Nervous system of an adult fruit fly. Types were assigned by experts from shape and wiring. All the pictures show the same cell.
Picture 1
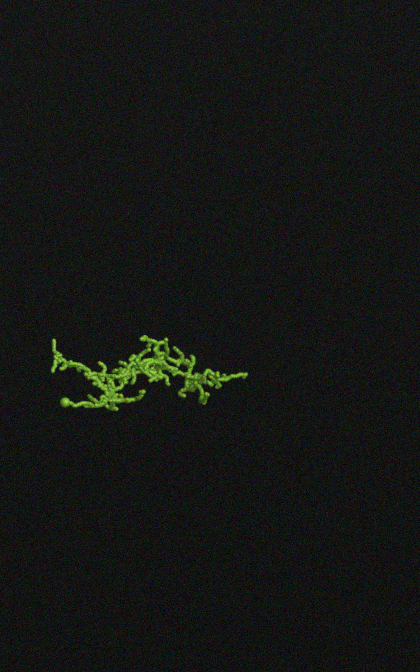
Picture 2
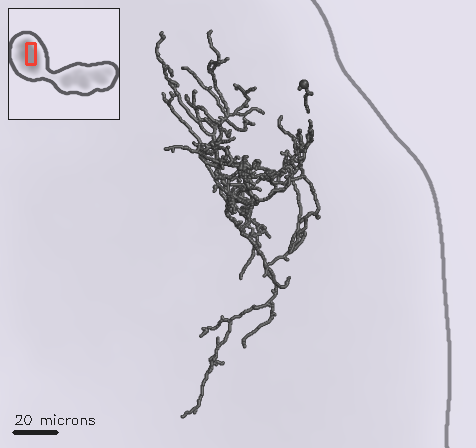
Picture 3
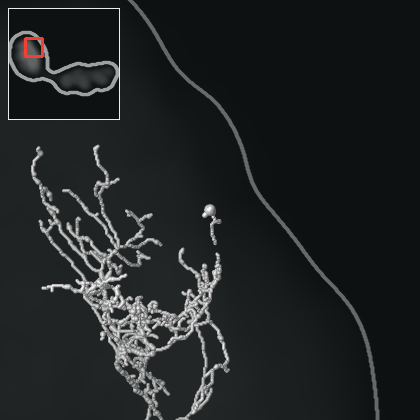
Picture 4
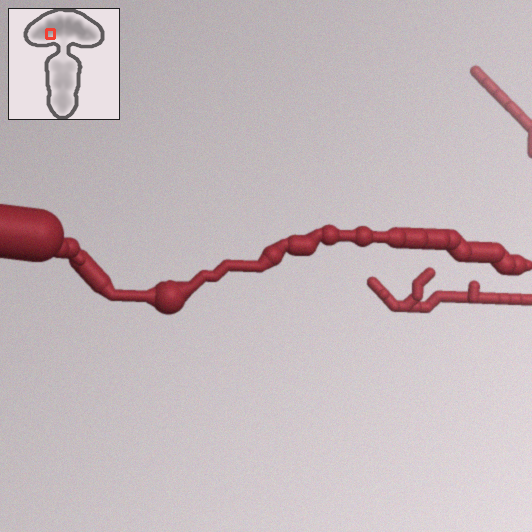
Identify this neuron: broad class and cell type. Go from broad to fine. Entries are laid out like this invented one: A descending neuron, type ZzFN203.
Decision: A central-brain intrinsic neuron, type PLP218.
